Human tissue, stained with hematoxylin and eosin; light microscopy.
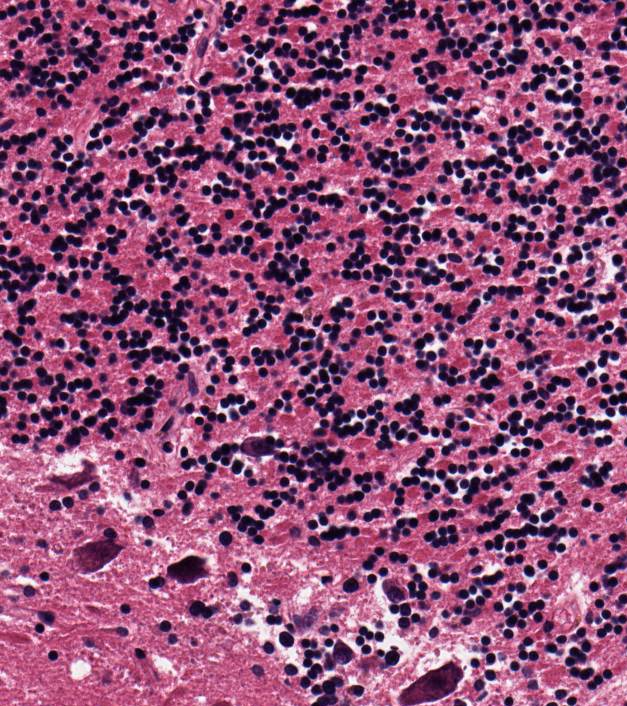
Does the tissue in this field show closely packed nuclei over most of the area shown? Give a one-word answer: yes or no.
Yes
